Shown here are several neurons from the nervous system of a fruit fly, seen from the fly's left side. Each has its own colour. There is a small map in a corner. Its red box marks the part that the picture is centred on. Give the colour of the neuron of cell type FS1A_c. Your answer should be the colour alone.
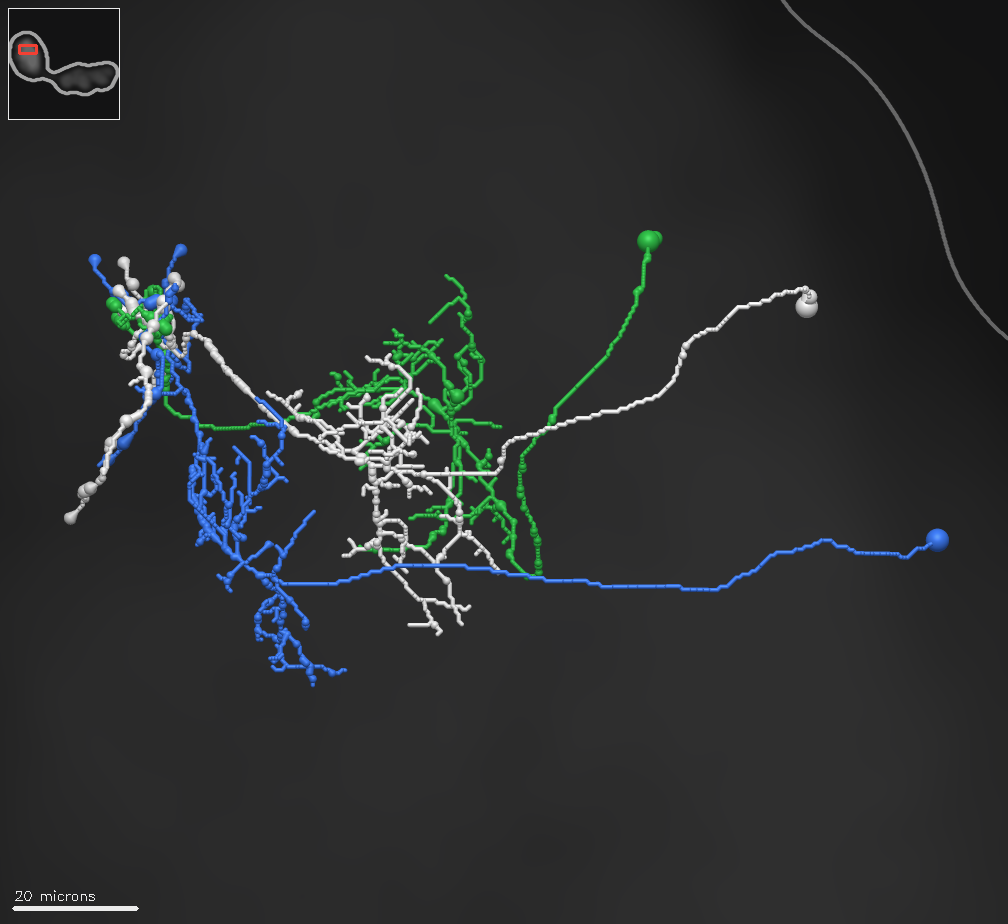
green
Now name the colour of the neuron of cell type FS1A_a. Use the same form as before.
white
